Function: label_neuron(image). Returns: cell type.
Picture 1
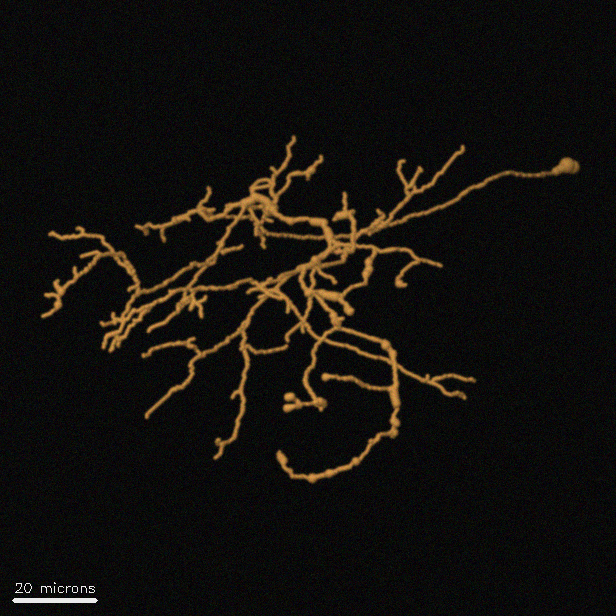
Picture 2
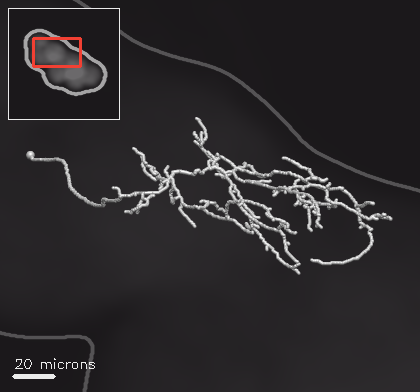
IN06A093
